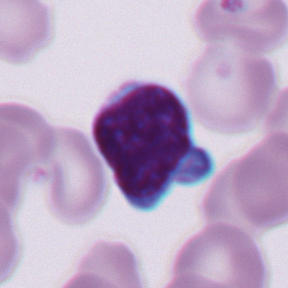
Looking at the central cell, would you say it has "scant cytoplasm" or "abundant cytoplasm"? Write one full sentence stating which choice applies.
The cell's cytoplasm is limited to a narrow rim.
